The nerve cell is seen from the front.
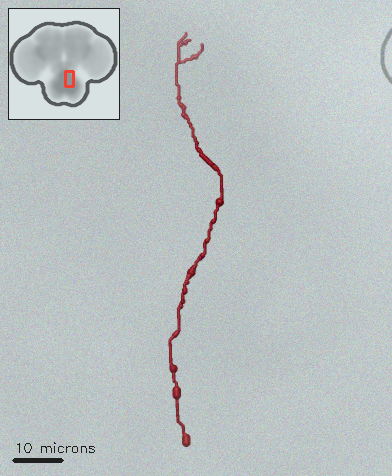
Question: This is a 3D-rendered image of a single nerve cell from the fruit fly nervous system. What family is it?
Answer: class mechanosensory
